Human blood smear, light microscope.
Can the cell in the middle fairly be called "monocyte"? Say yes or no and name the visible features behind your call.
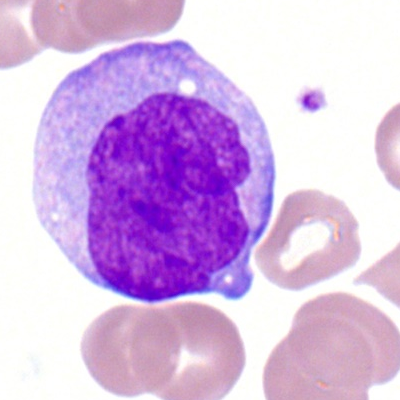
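Yes, monocyte is the right name for this cell. First point: the nucleus is folded and indented along its right edge.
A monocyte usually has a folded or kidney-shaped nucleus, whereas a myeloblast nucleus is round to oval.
Second point: a moderate amount of pale greyish-blue cytoplasm surrounds the nucleus.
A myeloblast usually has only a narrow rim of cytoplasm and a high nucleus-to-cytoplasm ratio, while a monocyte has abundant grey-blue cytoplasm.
Both points favour monocyte over myeloblast. Also seen: a roughly round outline, a small rounded bulge at the lower right edge, and a small purple platelet just to the upper right.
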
